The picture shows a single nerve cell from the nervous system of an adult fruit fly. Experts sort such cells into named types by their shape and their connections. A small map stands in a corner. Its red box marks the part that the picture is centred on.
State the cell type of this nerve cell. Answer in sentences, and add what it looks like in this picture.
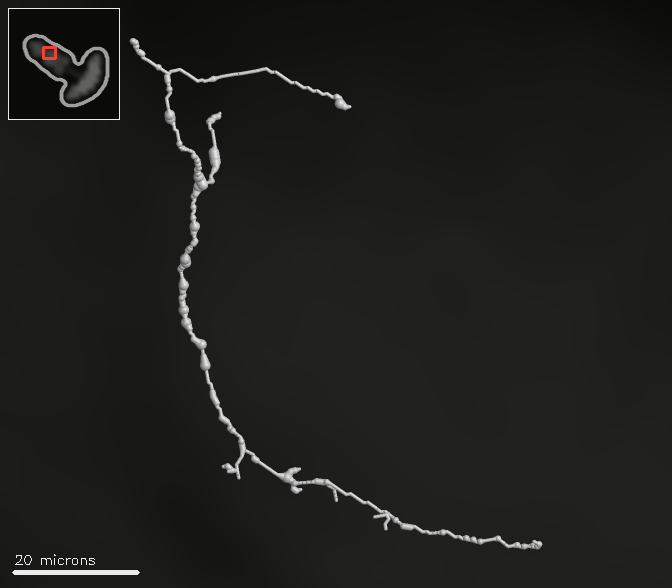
The cell type is SNta35. It is a sensory neuron entering the nerve cord. The drawing shows no cell body. From top to bottom in the picture it spans about 80 microns. It has a dozen or fewer branch ends.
